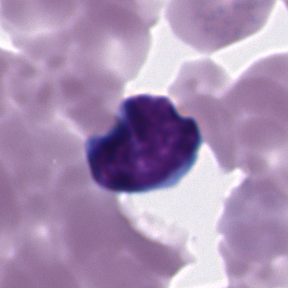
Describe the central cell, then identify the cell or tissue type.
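Looking first at the outline, I find it irregular and angular rather than smoothly round. A notch cuts into the upper left edge of the nucleus. Cytoplasm is scant, just a thin rim at the nuclear edge, and I can make out no nucleoli. This is a typical lymphocyte.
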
